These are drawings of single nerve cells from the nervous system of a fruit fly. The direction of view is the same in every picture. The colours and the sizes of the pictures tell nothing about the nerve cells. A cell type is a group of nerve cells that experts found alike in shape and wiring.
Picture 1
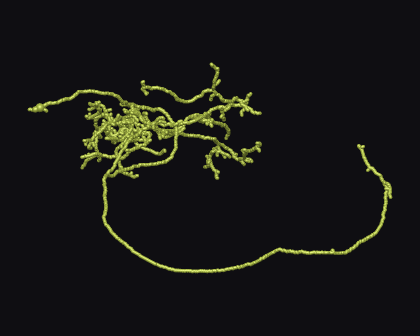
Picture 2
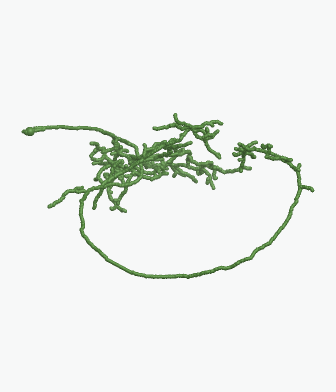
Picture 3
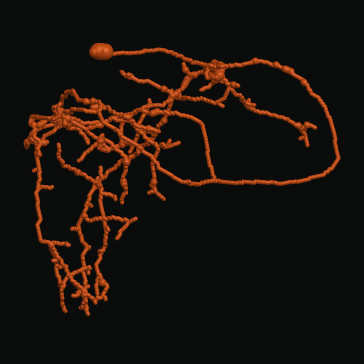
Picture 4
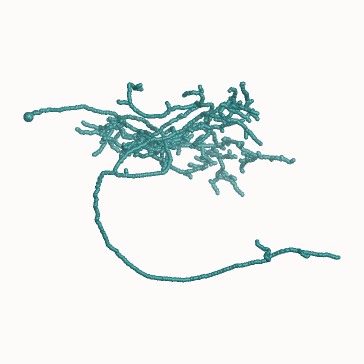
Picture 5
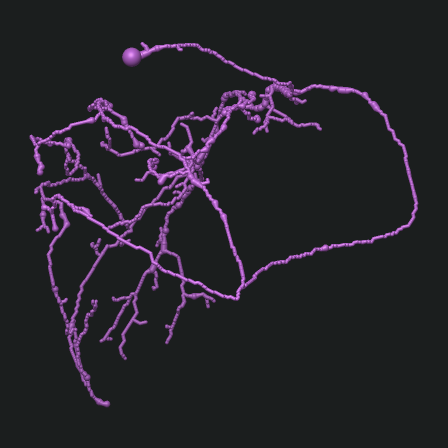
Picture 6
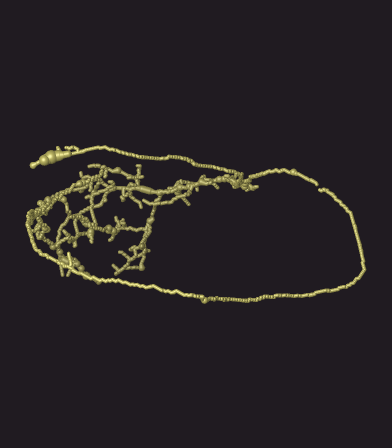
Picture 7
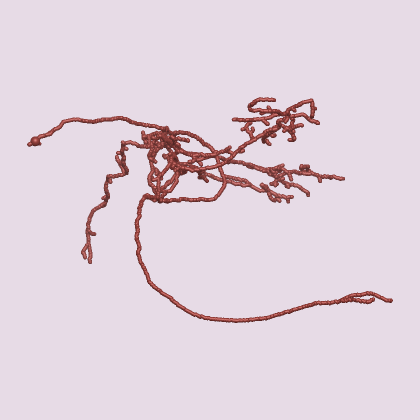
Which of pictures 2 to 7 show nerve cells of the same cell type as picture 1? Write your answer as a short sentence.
Picture 2, picture 4 and picture 7 are of the same cell type.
